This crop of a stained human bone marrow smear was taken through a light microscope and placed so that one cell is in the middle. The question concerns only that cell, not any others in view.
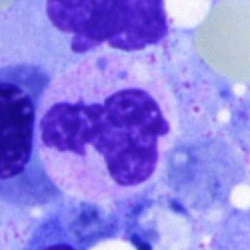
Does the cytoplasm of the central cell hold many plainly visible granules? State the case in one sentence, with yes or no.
Yes, this cell has a cytoplasm with many visible granules.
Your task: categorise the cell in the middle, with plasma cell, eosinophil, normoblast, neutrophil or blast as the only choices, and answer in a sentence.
The cell featured at the centre of this crop is a neutrophil.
